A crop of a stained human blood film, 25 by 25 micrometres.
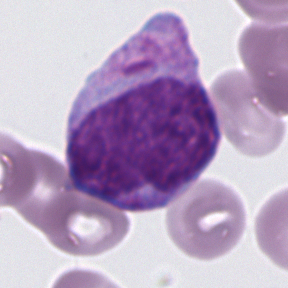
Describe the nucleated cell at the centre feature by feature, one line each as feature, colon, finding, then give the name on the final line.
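Shape: irregular, tapering to a blunt point at the top
Cytoplasmic colour: pale grey-blue with a faint lilac tinge
Inclusion: one slender pink-purple rod above the nucleus
Vacuoles: none seen
Identity: atypical promyelocyte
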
